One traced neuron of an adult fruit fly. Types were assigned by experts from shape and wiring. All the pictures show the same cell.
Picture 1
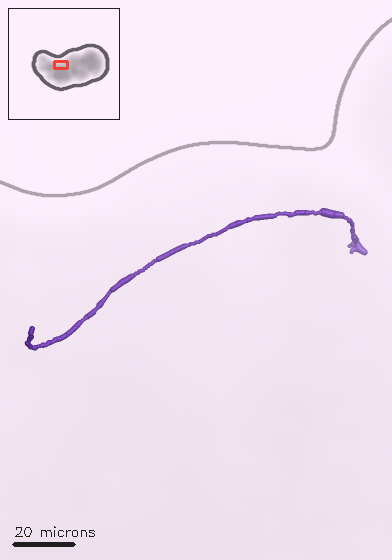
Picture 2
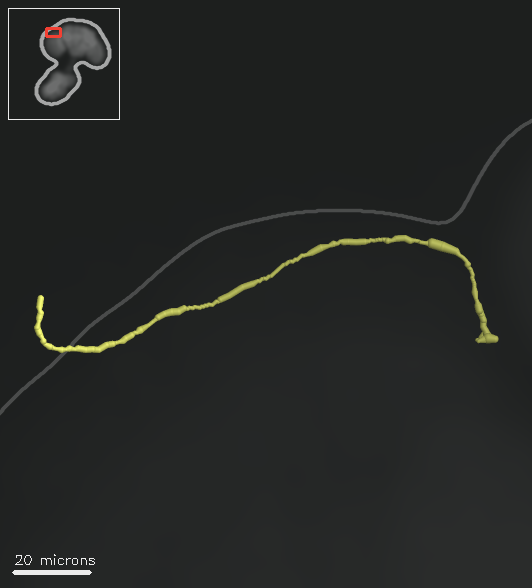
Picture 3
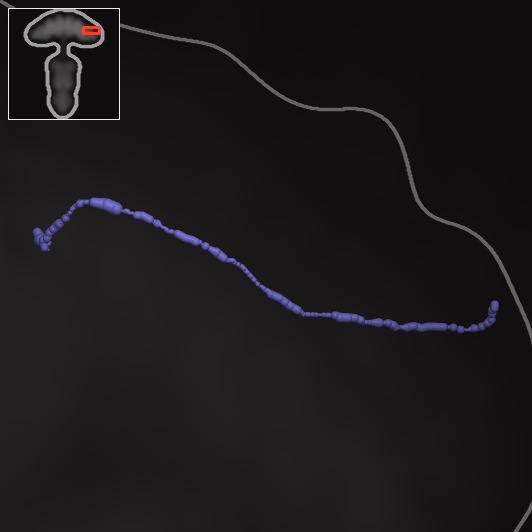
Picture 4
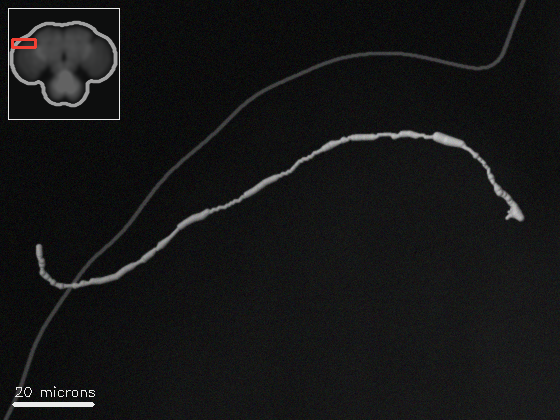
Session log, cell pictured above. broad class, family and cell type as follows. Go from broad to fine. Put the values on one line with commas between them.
photoreceptor or other optic-lobe sensory neuron, class visual, R8d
